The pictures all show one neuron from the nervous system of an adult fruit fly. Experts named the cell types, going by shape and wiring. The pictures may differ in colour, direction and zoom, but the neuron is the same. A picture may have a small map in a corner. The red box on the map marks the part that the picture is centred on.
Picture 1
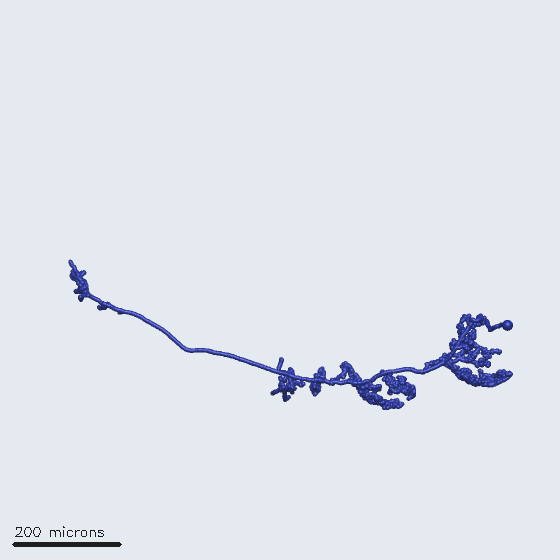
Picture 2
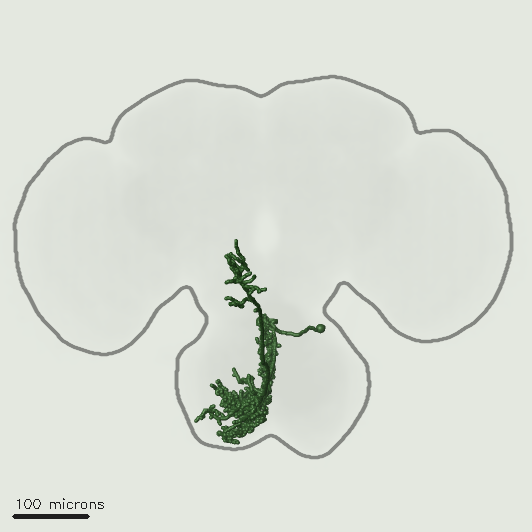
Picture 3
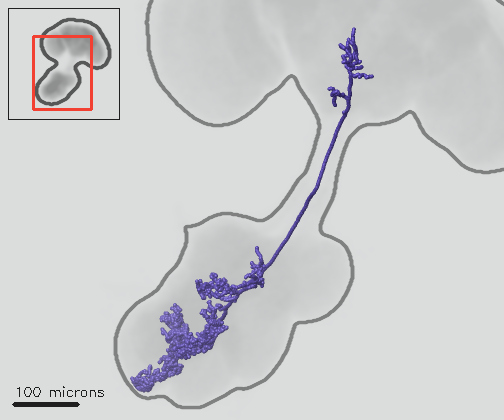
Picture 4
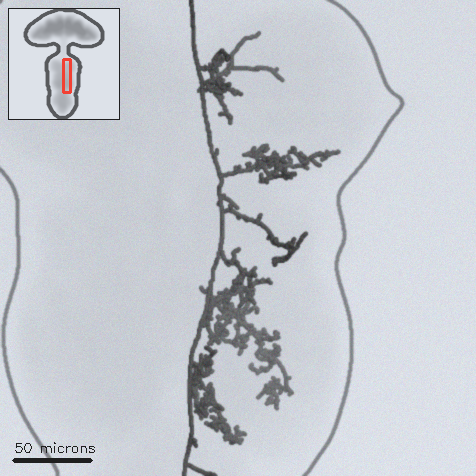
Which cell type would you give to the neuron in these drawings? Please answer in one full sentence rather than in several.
The cell type of the neuron here is AN09B009.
